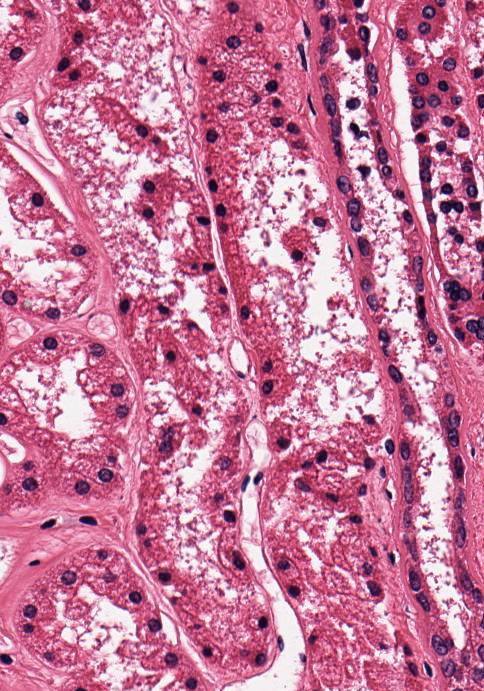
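Renal cortex. Lining cells each have one round, dark nucleus. Between tubules the stroma is scant: thin pink strands with flat, elongated nuclei. Luminal cytoplasm of many cells looks frayed and fragmented, suggesting poor preservation.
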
